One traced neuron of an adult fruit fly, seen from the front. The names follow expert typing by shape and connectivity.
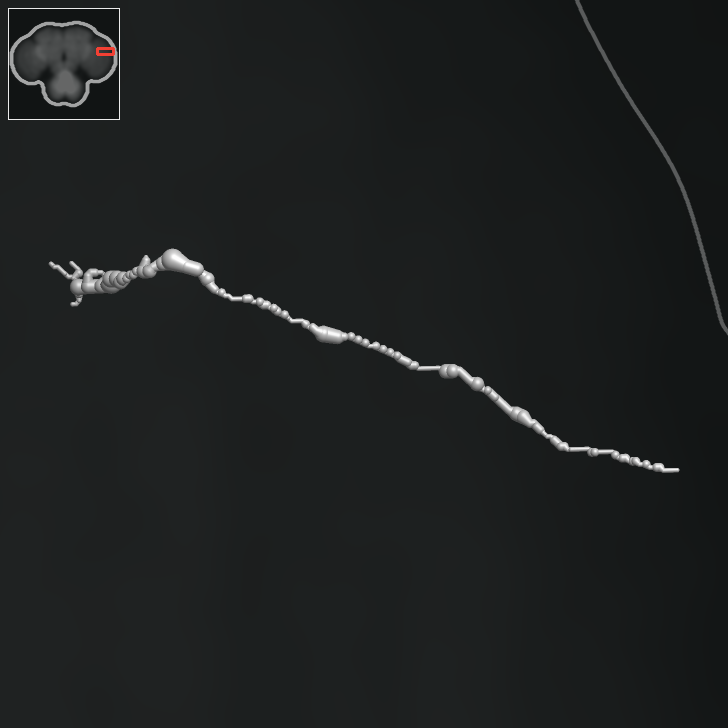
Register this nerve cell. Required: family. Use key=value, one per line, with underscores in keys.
family=class visual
